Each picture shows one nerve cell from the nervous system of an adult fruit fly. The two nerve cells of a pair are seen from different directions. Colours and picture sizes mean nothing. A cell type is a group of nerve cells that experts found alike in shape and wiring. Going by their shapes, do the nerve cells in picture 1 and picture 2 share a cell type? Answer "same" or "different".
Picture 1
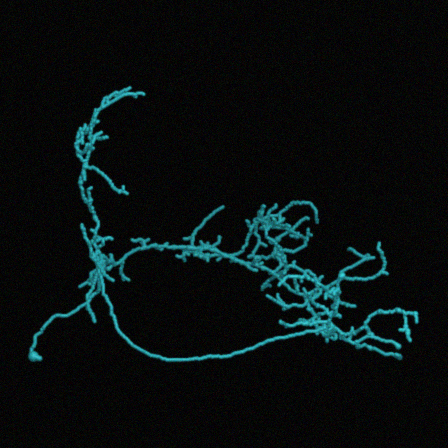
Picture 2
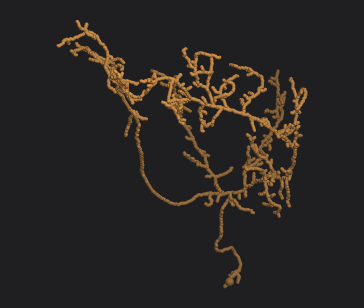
different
